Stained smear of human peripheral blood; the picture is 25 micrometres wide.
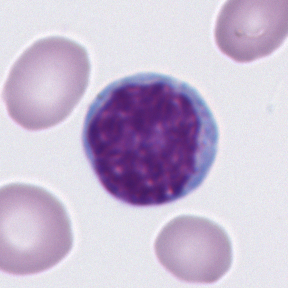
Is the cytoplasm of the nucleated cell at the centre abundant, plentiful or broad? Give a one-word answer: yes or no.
No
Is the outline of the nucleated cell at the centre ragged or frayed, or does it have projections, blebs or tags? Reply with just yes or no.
No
